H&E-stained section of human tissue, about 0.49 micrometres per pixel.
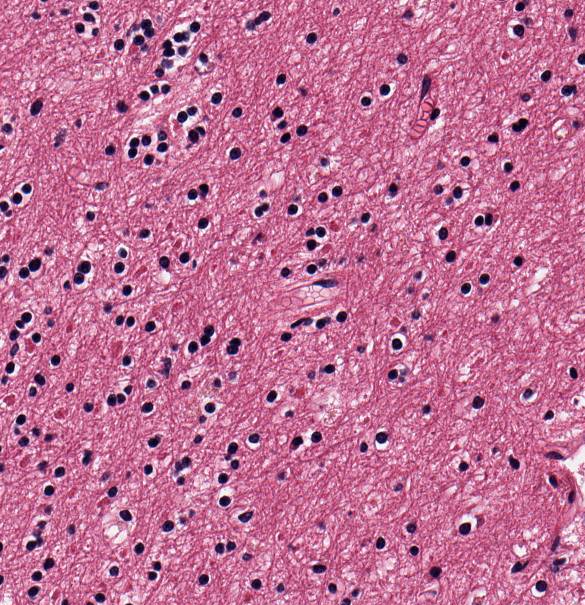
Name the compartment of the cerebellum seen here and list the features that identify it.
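That's white matter. Most nuclei are small, round and densely dark blue, and many sit in a clear, unstained halo.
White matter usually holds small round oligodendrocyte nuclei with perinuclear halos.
Between the cells the background is a fine pink fibrillary meshwork.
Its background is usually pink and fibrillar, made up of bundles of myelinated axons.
Nuclei also gather in small tight clusters at the upper left.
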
